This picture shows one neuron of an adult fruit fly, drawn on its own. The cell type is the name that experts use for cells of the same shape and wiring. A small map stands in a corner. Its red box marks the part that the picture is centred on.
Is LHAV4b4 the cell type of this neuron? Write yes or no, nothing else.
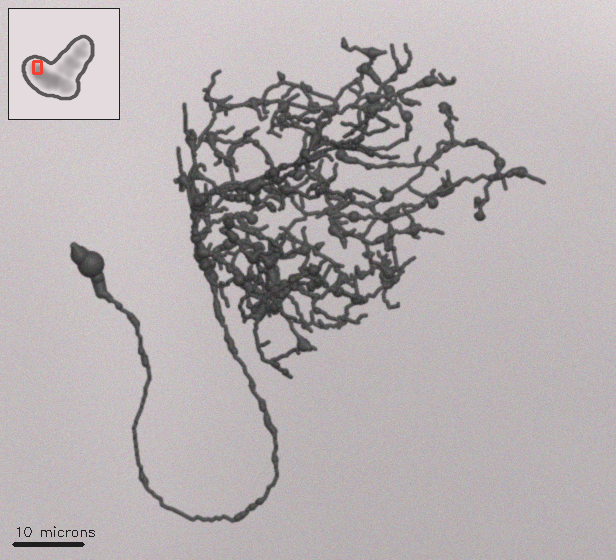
yes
